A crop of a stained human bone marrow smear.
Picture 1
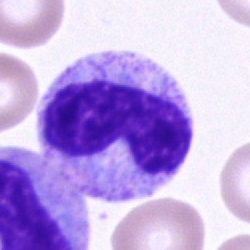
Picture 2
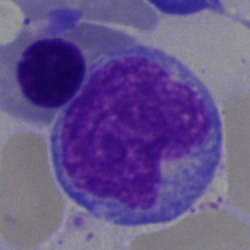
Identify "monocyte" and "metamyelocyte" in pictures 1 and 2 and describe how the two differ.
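Look first at picture 1: that is the metamyelocyte, and picture 2 is the monocyte. Both cells have a round, smooth outline, so the outline won't separate them. The chromatin is where they differ most. In the metamyelocyte it is dark purple and densely clumped, while in the monocyte it is finely granular and lacy rather than clumped.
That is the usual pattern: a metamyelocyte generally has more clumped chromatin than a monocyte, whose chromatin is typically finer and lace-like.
The nuclei have different shapes too. The metamyelocyte's nucleus is a thick curved band whose concave side faces downward, and the monocyte's has a deep notch on its lower right side. In the monocyte, the cytoplasm is widest at the lower right beside that notch, and the cytoplasm inside the notch is paler than the rest. No distinct granules are seen in it. The metamyelocyte shows no nucleoli and no vacuoles in its cytoplasm.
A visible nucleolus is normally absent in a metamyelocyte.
Another nucleated cell touches the metamyelocyte's lower left edge.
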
